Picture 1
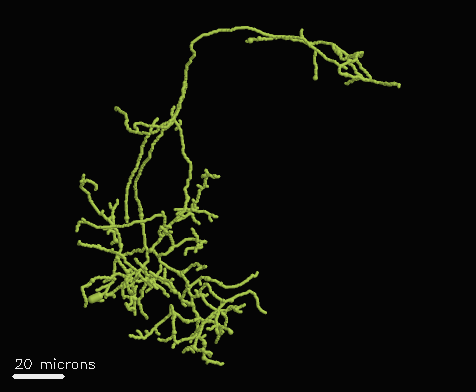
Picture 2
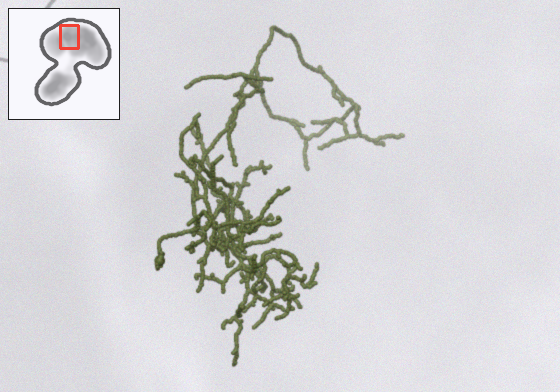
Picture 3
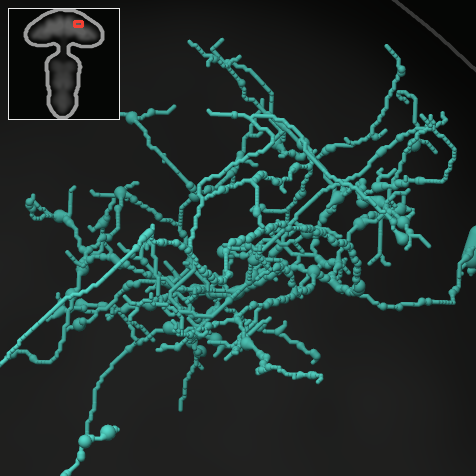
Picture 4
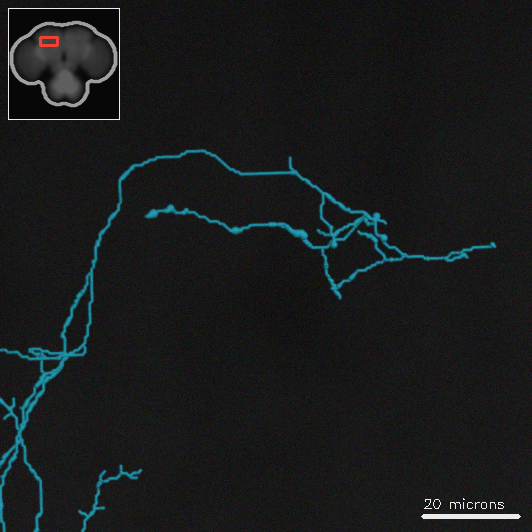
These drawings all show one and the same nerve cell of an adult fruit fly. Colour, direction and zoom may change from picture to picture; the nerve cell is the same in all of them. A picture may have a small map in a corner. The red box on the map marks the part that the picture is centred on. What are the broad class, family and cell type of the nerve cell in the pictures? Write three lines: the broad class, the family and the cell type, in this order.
central-brain intrinsic neuron
hemilineage VLPl&p2_lateral
CB2257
